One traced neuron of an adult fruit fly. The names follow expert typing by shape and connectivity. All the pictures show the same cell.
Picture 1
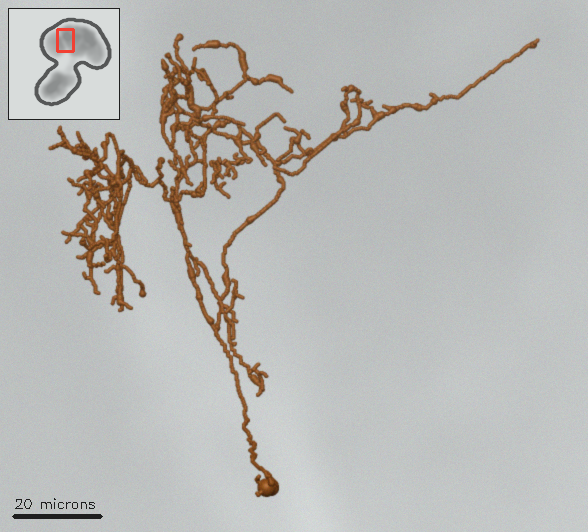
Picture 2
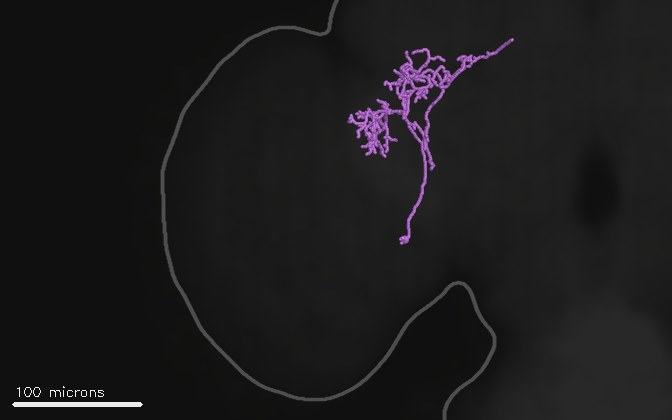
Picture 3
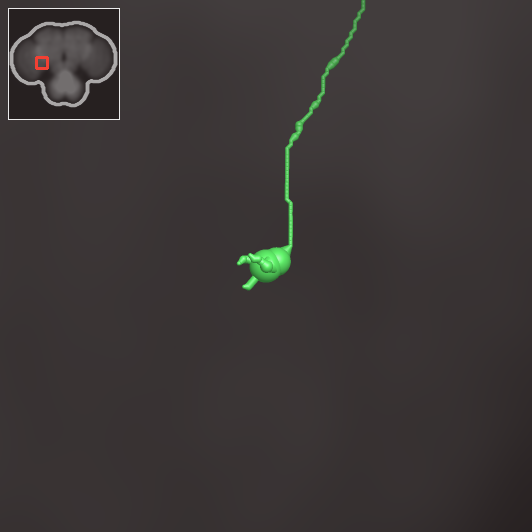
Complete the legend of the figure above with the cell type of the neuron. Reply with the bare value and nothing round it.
LoVP38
